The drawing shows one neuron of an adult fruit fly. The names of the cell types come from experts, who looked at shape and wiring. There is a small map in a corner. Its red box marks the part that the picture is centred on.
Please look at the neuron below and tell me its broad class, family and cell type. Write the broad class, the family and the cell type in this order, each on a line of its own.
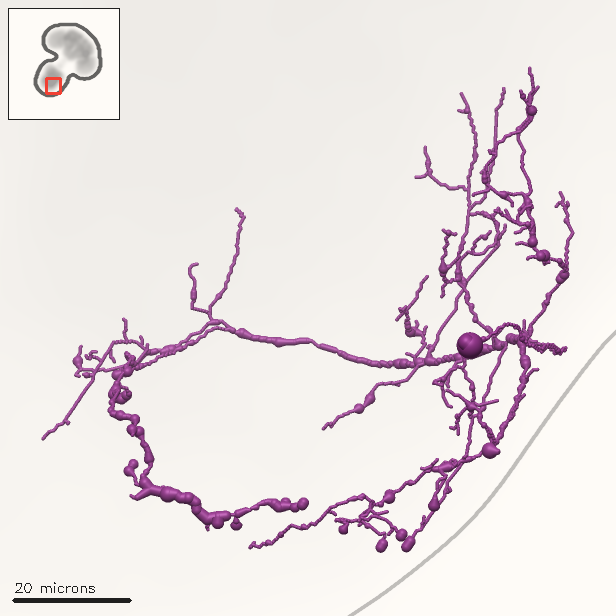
nerve-cord intrinsic neuron
hemilineage 09A
IN09A035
